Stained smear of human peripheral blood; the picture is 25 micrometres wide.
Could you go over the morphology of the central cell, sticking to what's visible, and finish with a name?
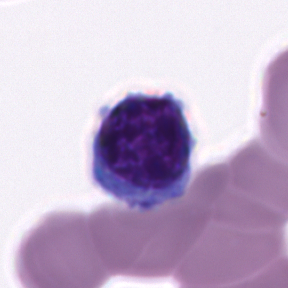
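At the top of the cell, the nucleus extends almost to the edge, leaving barely any cytoplasm in view. No distinct nucleolus can be made out within the nucleus. The cytoplasm shows no visible granules. Along the lower edge, the cell margin is ragged, with small irregular projections. This is a plasma cell.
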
